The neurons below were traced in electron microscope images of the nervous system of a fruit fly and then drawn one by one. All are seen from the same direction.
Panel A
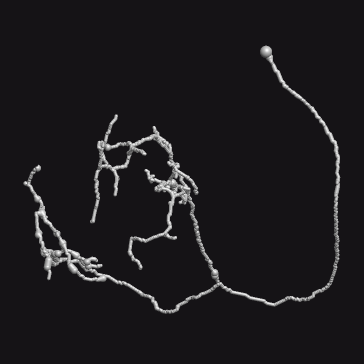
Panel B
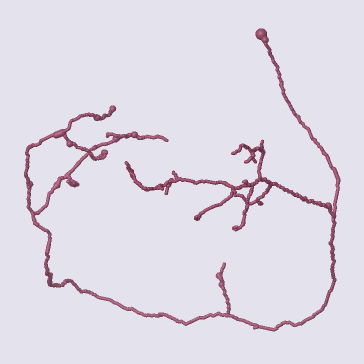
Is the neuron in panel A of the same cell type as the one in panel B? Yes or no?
yes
